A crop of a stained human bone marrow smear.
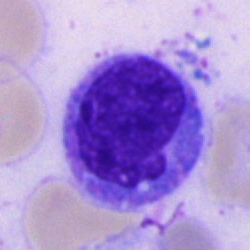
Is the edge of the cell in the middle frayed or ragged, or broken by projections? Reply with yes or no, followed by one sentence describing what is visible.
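No. The cell has a smooth, roughly round outline.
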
